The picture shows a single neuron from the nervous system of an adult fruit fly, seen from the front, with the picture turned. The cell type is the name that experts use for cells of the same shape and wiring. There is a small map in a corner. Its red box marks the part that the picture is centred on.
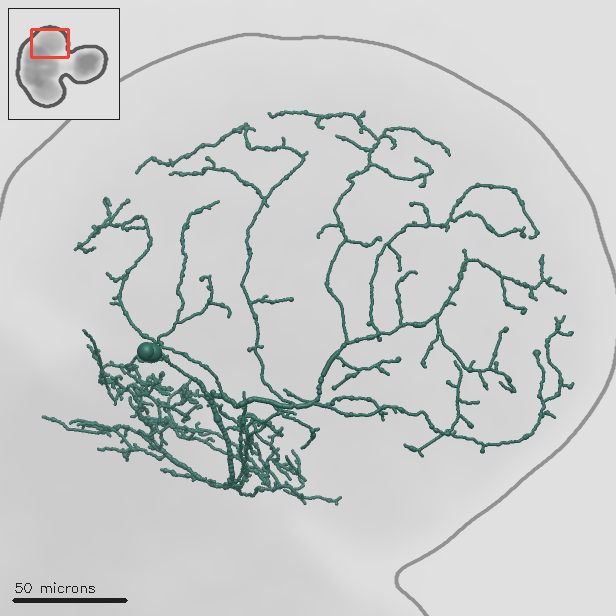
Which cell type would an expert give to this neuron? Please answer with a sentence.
The cell type is MeVC21.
